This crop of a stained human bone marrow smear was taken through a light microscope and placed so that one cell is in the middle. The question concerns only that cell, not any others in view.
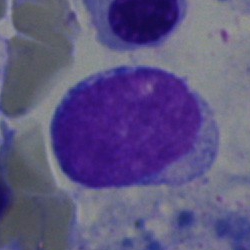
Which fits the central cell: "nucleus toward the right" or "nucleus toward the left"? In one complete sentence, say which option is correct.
The cell has its nucleus positioned toward the left.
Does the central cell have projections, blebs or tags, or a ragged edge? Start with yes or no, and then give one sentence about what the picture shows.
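No. The cell has an oval outline with a smooth border.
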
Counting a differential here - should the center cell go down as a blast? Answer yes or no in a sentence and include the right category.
Yes, the crop is centred on a blast.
